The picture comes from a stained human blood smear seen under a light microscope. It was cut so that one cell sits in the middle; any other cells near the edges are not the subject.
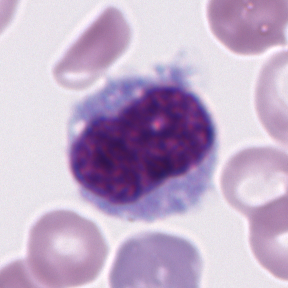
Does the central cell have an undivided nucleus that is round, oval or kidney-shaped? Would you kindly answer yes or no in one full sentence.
Yes, there is one compact nucleus, round, oval or kidney-shaped, in this cell.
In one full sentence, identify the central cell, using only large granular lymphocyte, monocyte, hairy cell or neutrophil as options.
Looking at the middle of the crop, the cell there is a monocyte.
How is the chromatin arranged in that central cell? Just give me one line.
The nucleus shows chromatin that is coarsely clumped.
